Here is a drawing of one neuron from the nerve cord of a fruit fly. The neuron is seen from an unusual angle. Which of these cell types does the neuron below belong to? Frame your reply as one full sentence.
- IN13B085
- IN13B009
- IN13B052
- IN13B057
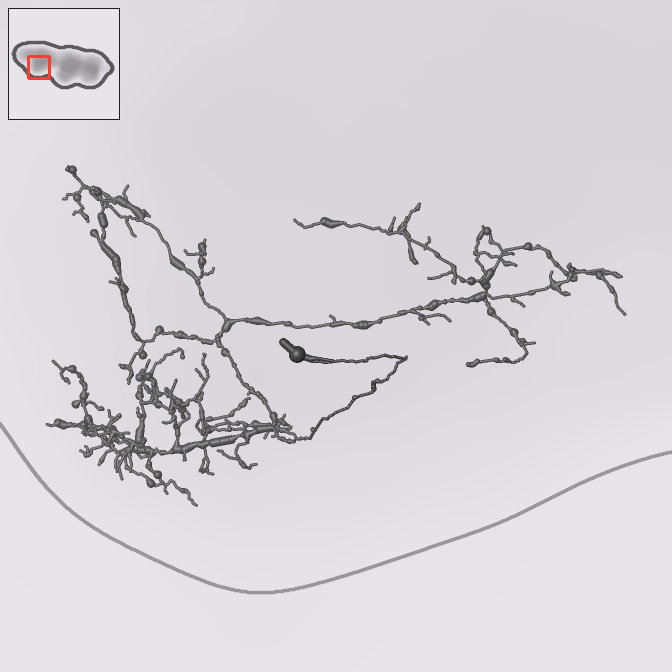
A cell of type IN13B085 is what this neuron is.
